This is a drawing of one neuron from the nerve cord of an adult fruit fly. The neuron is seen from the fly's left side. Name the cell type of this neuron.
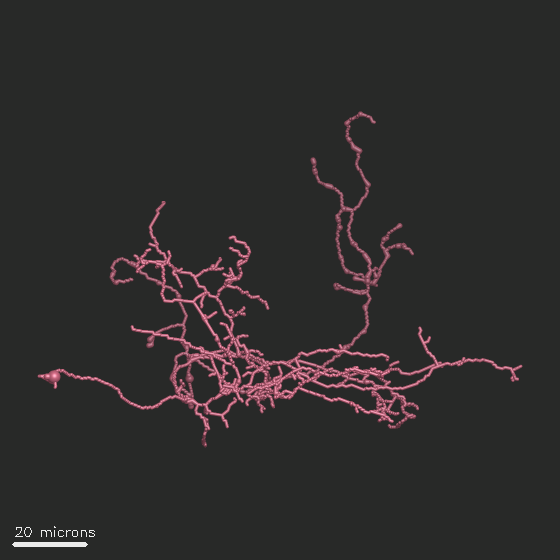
IN14A030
